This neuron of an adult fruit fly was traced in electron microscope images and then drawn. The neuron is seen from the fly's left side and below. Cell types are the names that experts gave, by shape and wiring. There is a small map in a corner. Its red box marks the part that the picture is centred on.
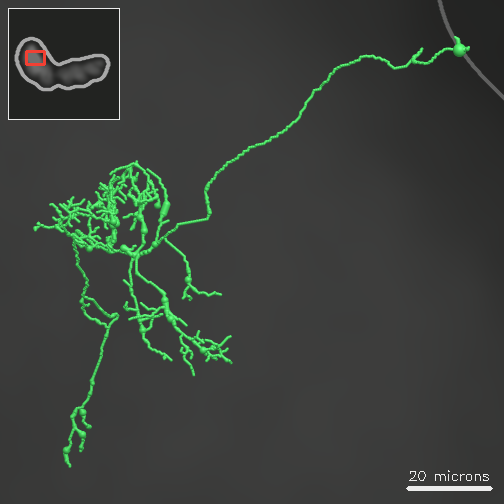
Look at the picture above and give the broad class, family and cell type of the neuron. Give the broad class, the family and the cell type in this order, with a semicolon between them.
central-brain intrinsic neuron; class CX; FC2C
